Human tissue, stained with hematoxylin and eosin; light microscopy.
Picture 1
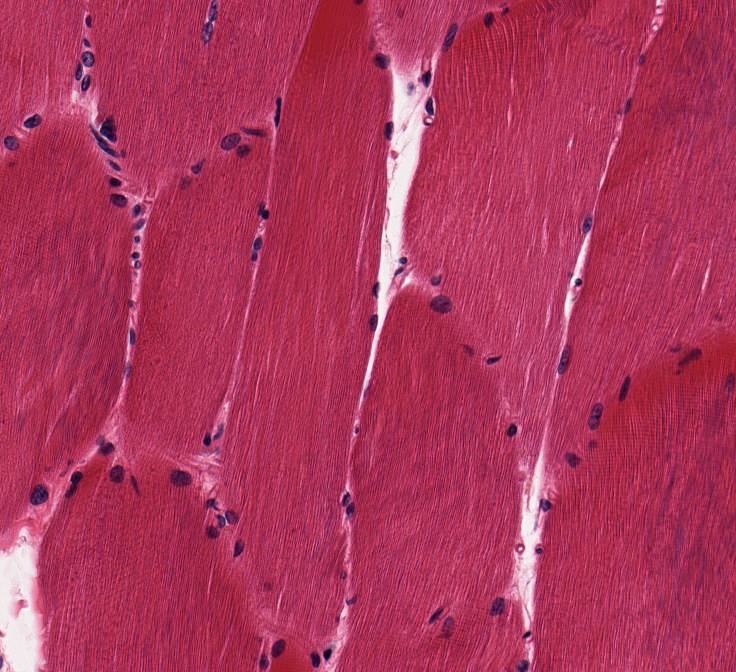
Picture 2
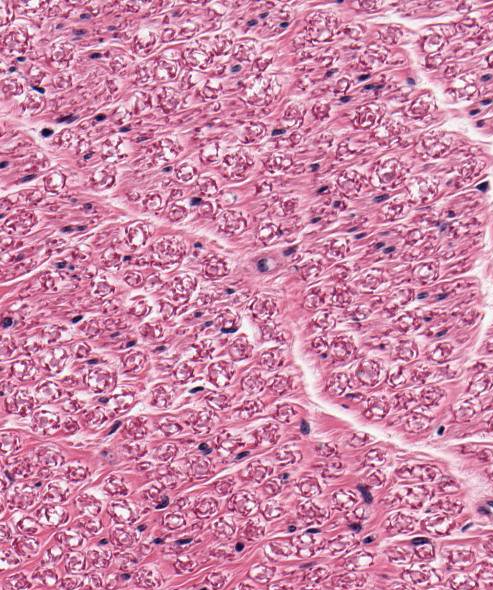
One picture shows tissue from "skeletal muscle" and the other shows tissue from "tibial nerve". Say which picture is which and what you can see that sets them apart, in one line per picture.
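Picture 1 is from the skeletal muscle. Long parallel muscle fibres run roughly from top to bottom of the field.
Picture 2 is from the tibial nerve. Most of the field is filled with closely packed rounded profiles cut in cross section, each with a pale centre and a clumped pink rim.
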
